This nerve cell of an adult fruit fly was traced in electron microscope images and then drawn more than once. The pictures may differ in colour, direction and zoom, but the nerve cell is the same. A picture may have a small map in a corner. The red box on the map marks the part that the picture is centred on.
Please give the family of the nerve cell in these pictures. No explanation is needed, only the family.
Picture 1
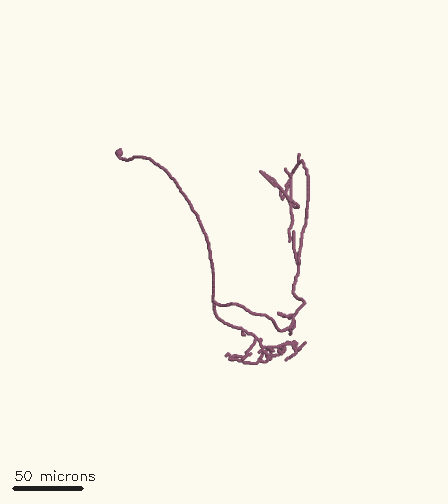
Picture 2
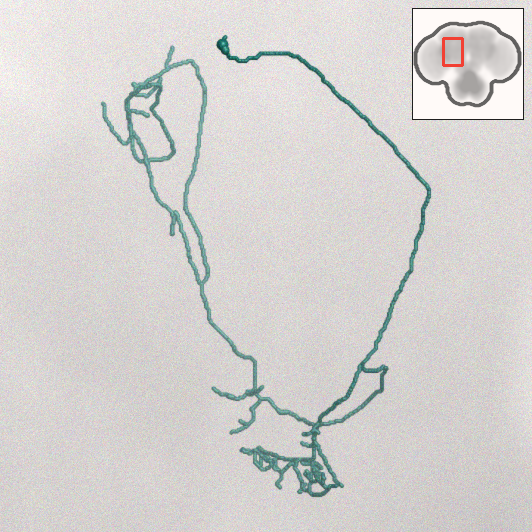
hemilineage WEDd1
